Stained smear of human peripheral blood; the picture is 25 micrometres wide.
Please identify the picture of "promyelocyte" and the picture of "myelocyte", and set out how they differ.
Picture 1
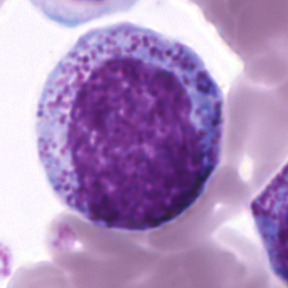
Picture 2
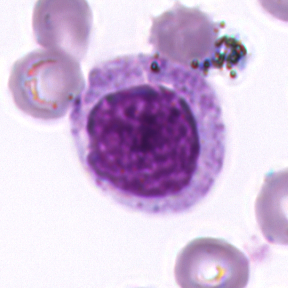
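Picture 1 shows the promyelocyte; picture 2 shows the myelocyte. Nuclear position first: in picture 1 the nucleus sits off-centre, leaving a wider rim of cytoplasm on the upper left, while in picture 2 the rim of cytoplasm is widest above and to the right of the nucleus. Cytoplasm colour next: pale blue in picture 1, pale lilac in picture 2.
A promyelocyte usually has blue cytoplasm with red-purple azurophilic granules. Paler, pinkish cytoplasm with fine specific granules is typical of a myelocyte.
Then granules: picture 1 has many small purple granules scattered through the cytoplasm and lying over the nucleus as well, whereas picture 2 has fine purple granules scattered through the cytoplasm. Last, chromatin: in picture 2 it is dark purple and clumped, with paler gaps between the clumps.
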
